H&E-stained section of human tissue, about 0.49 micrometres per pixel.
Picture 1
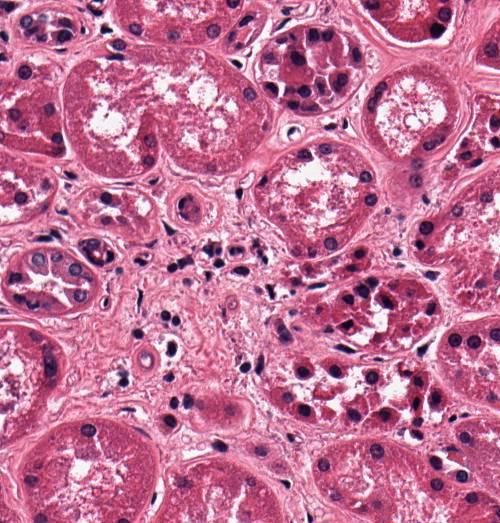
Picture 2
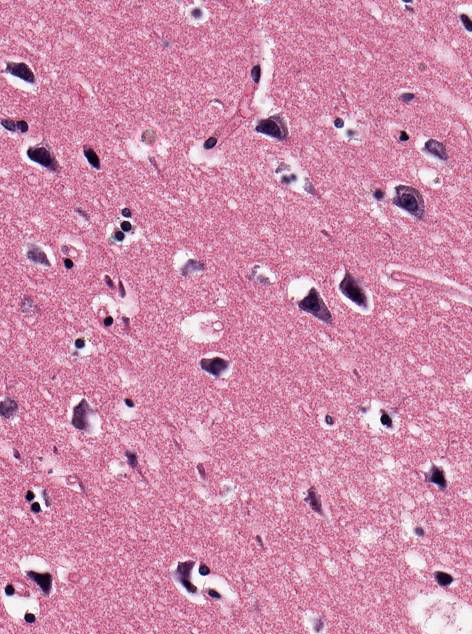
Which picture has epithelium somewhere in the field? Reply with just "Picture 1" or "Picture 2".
Picture 1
